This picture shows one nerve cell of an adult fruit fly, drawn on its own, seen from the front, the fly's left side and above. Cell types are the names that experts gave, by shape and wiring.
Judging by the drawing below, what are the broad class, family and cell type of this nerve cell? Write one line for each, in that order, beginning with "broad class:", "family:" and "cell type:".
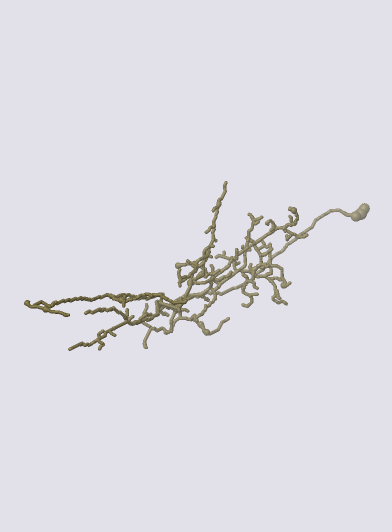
broad class: nerve-cord intrinsic neuron
family: hemilineage 01B
cell type: IN01B084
